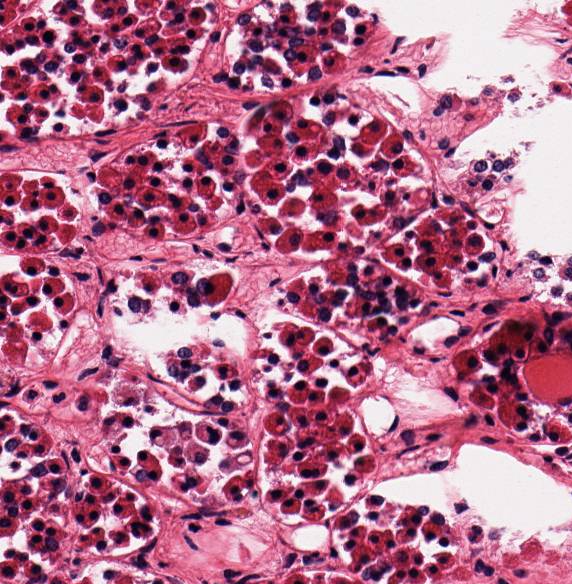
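Pituitary. Look across the whole field and you will see the cells gathered into rounded nests, each set apart by thin pink fibrous septa. Many of the nest cells carry plentiful deep red, granular cytoplasm, and each has one round nucleus that stains dark. Among these red cells sit cells with pale, almost clear cytoplasm, scattered here and there rather than forming most of a nest.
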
